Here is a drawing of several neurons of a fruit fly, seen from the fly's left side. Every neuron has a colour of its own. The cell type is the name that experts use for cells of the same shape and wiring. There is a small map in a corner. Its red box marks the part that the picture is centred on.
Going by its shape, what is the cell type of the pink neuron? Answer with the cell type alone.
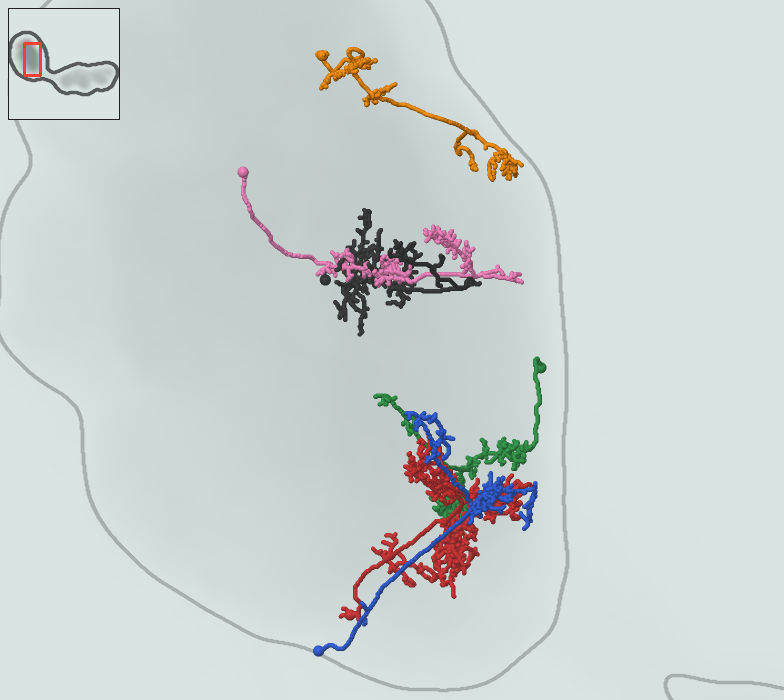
TmY5a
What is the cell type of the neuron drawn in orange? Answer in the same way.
TmY4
